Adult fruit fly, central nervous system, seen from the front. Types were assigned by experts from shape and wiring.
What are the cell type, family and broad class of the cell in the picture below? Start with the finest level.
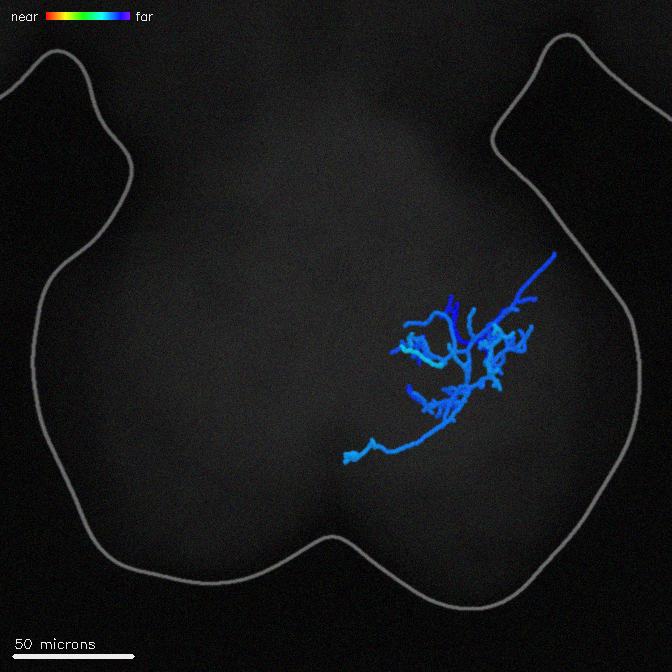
IN13B033; hemilineage 13B; nerve-cord intrinsic neuron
